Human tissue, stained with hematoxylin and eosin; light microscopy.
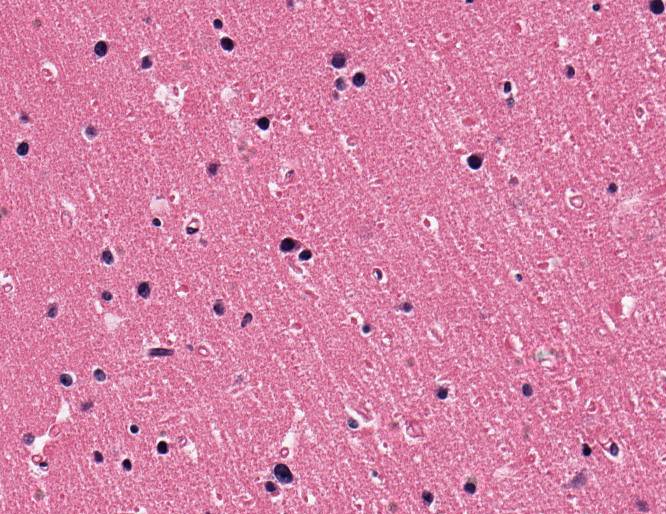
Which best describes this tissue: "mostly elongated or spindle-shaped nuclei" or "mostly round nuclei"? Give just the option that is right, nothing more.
Mostly round nuclei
